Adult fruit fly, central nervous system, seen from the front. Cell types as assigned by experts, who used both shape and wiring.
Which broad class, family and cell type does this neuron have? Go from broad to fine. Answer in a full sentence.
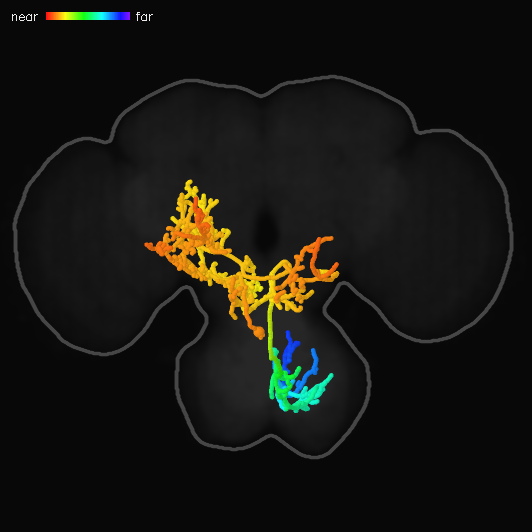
A descending neuron of hemilineage MX3, type DNge141.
